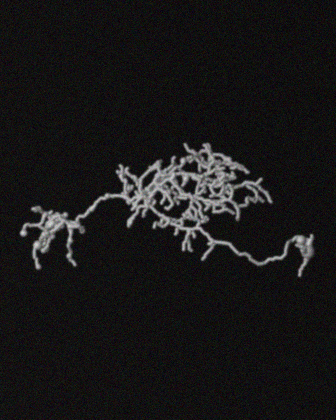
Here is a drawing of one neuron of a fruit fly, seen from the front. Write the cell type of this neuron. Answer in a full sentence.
The cell type is IN06A098.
